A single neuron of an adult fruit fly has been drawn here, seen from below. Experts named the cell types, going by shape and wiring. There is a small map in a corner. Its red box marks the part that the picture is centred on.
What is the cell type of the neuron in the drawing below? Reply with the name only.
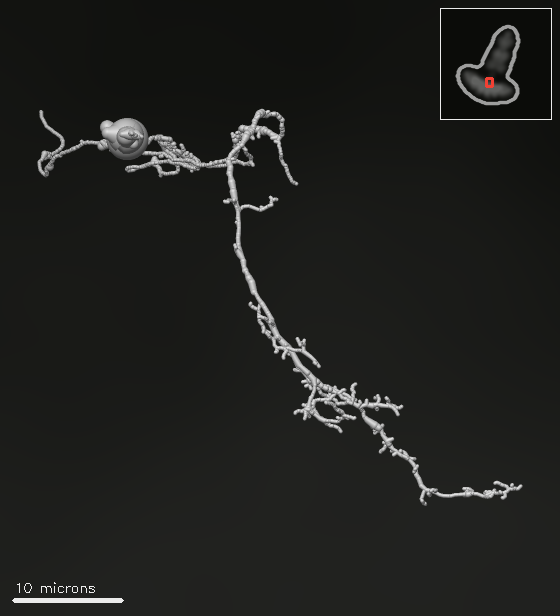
OCC02b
